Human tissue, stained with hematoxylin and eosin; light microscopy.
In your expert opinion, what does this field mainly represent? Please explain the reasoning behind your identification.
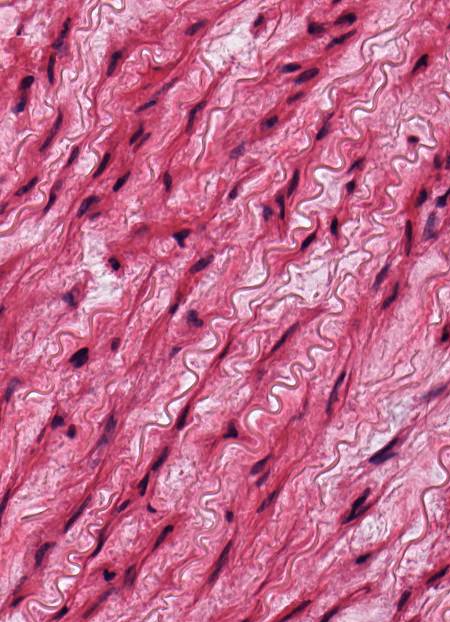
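Answer: the tunica media of an artery. Point one: parallel layers run diagonally across the whole field, lower left to upper right. Point two: elongated dark purple smooth muscle nuclei lie lengthwise along that diagonal, parallel to pale, glassy, bright-edged lamellae.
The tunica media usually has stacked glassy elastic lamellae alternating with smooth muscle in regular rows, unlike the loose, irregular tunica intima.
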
